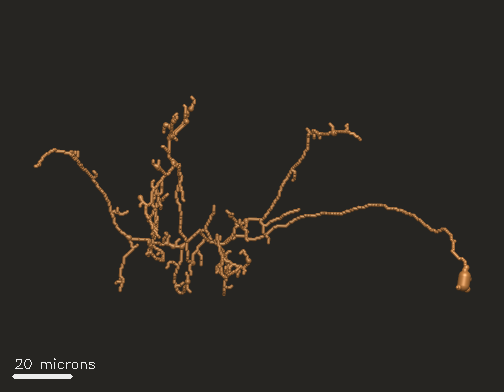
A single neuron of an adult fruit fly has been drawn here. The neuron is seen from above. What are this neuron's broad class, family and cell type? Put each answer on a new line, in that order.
nerve-cord intrinsic neuron
hemilineage 09B
IN09B052_a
